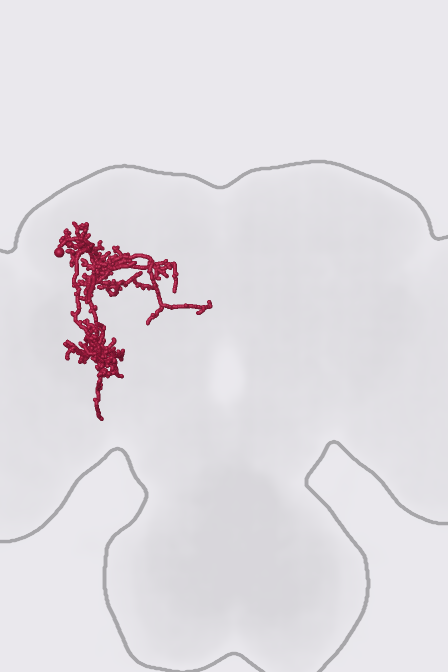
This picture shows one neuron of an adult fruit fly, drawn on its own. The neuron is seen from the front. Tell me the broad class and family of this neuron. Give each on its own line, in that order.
central-brain intrinsic neuron
hemilineage VLPd1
